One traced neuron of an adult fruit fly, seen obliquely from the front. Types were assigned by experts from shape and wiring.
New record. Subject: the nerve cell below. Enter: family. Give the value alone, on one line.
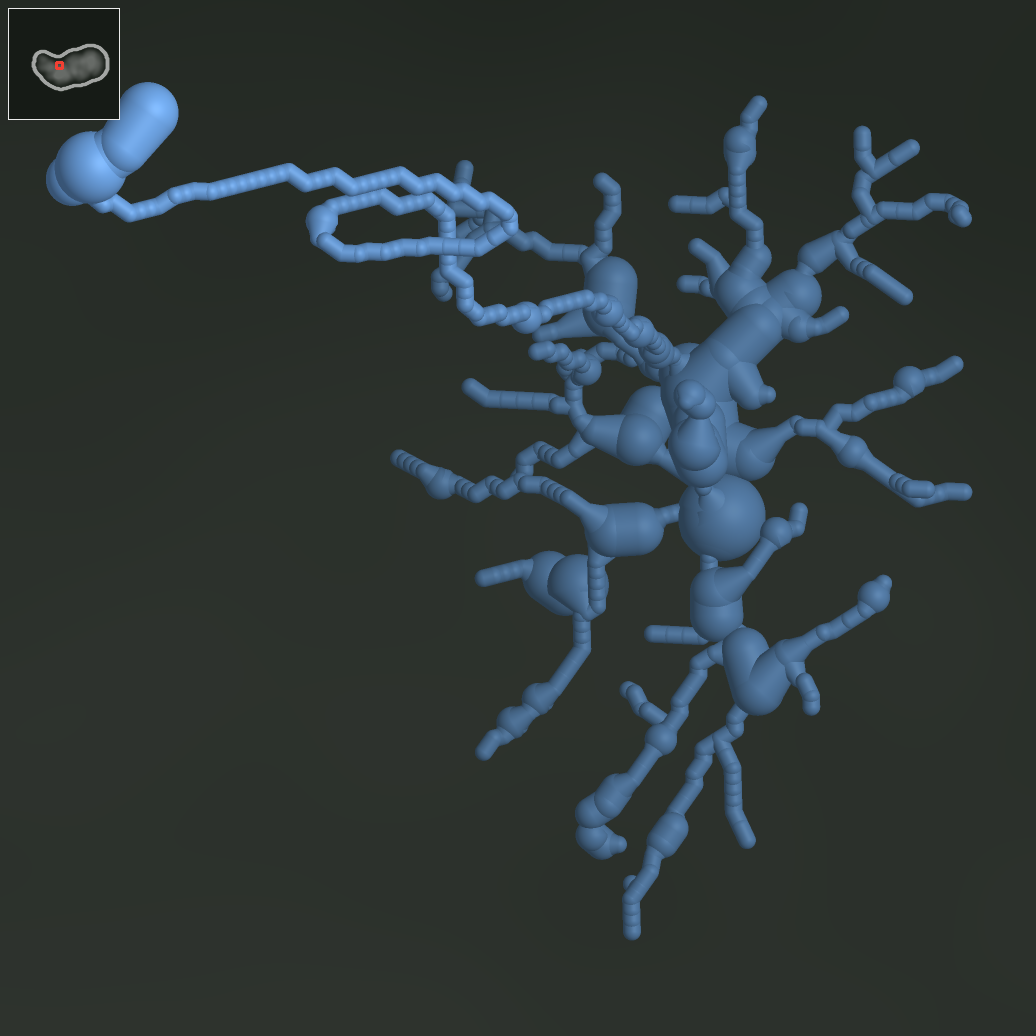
Dm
